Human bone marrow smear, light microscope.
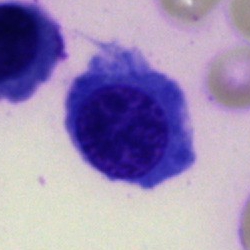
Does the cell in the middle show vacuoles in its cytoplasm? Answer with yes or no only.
No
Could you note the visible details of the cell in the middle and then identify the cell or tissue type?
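First, the knobbly, irregular outline sends a fine thread-like strand from its upper-left edge toward the upper left. Second, dark purple chromatin, finely lacy with small paler gaps. Third, a moderate rim of deep blue cytoplasm, widest above the nucleus. Verdict: erythroblast.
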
